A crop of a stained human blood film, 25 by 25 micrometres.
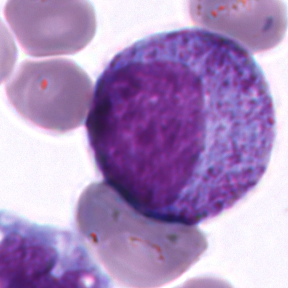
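Promyelocyte: a cell with a smooth, nearly round outline. Its chromatin is fine and net-like, not clumped into dense blocks. Fine reddish-purple granules lie scattered through the cytoplasm, which contains no vacuoles.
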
